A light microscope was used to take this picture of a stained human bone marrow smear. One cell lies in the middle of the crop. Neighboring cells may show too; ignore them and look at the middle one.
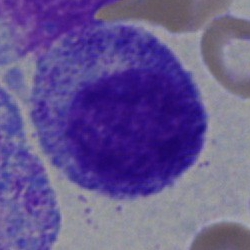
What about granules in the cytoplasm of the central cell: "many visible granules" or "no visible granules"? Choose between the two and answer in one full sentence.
What is seen in the cytoplasm of this cell is many granules.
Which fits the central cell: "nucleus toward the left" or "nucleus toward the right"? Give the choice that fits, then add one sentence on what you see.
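Nucleus toward the right. The nucleus sits off-centre toward the right, leaving a wider band of cytoplasm on the upper left.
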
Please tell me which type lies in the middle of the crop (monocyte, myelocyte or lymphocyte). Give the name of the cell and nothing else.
myelocyte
